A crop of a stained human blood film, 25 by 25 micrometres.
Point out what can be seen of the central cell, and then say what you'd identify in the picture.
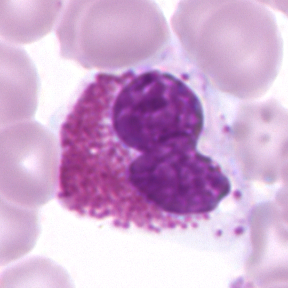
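The cytoplasm holds coarse, reddish-pink granules. The nucleus sits in the right half of the cell, with dark purple, coarsely clumped chromatin and no visible nucleoli. The cell is an eosinophil.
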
